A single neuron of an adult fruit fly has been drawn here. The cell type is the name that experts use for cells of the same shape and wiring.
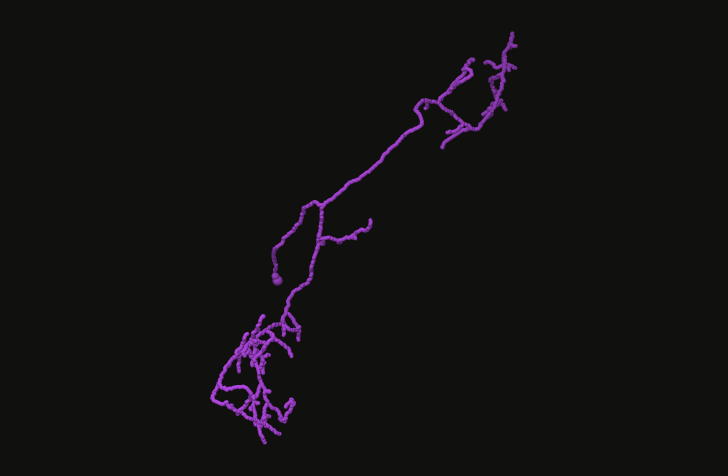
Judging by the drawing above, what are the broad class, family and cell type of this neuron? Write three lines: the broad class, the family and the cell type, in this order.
central-brain intrinsic neuron
hemilineage DM6_posterior
CB2694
